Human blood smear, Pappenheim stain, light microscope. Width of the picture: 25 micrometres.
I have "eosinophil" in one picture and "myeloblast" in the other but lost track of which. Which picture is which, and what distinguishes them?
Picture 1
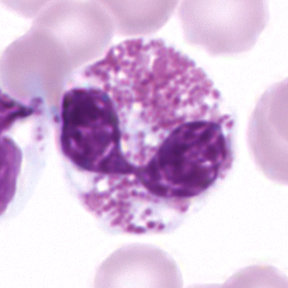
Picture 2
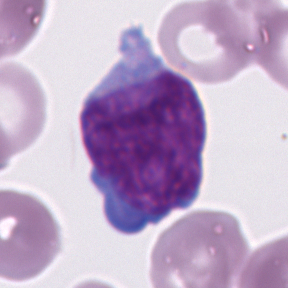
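You've got the eosinophil in picture 1 and the myeloblast in picture 2. The eosinophil's nucleus is in two lobes, one on the left of the cell and the other on the lower right.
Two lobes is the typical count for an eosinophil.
Its chromatin is dense and dark purple, with no nucleoli visible in either lobe.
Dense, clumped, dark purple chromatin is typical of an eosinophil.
The myeloblast's nucleus takes up about 80% of the cell's area, and its scant blue cytoplasm shows mainly as caps at the top and lower left of the nucleus.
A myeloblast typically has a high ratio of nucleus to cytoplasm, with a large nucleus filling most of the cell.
Granules are another clear difference: the eosinophil's are distinct beads rather than a fine dust, while the myeloblast shows none at all. The myeloblast's outline is irregular, with bulging knobs of cytoplasm at the top and bottom and a ragged, fringed projection of pale cytoplasm sticking out from the top; it measures about 18 by 11 micrometres. Red cells lie around the myeloblast without overlapping it, and in picture 1 part of another purple-stained cell is cut off at the left edge.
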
